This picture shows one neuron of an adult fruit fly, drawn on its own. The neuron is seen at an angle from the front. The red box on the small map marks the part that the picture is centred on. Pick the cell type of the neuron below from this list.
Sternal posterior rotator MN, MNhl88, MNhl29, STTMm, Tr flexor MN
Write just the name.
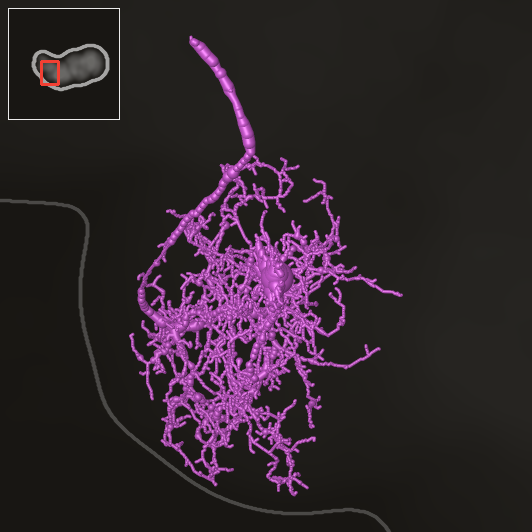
STTMm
